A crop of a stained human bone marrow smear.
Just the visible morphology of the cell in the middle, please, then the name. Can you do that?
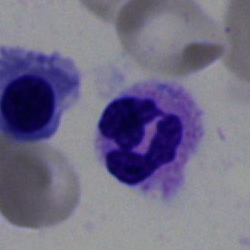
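Roughly round in outline, the cell has a slightly ragged edge. Chromatin stains dark purple and is coarsely clumped. The nucleus shows no visible nucleoli, and the cytoplasm contains no vacuoles. The cell is a segmented neutrophil.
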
